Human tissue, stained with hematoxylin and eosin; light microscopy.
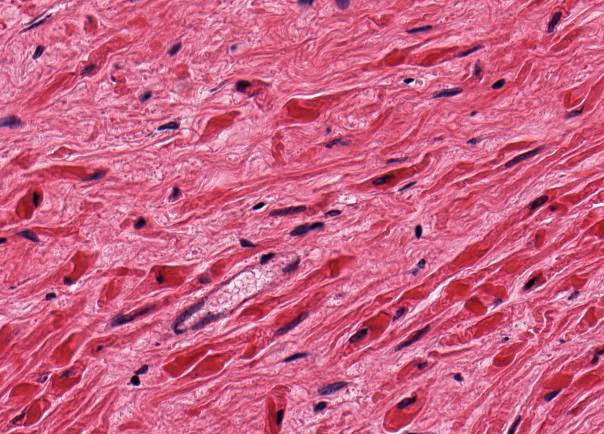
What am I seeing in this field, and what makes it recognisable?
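What you're looking at is fibromuscular stroma. Cells and fibres run roughly parallel, slanting from lower left to upper right. The thing to notice is the bright red, deeply eosinophilic elongated cell segments scattered through paler pink, wavy, fibrillary material.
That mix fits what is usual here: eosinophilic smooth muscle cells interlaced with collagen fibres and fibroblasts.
The nuclei are small, dark and mostly elongated or spindle-shaped.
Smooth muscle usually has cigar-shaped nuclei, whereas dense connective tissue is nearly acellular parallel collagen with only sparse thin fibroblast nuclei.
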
